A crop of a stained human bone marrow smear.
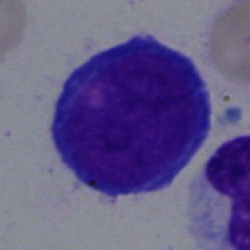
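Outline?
Roughly round; edge slightly uneven, faintly angular.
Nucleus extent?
Nearly the whole cell; thin rim of deep blue cytoplasm.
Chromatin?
Finely textured, not clumped into coarse dark blocks.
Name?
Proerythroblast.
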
